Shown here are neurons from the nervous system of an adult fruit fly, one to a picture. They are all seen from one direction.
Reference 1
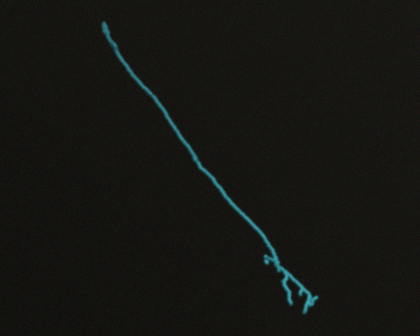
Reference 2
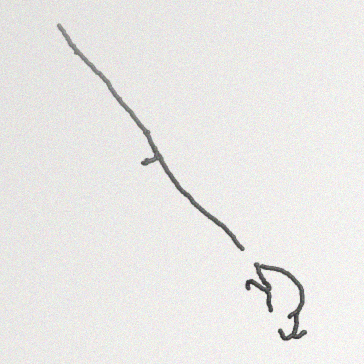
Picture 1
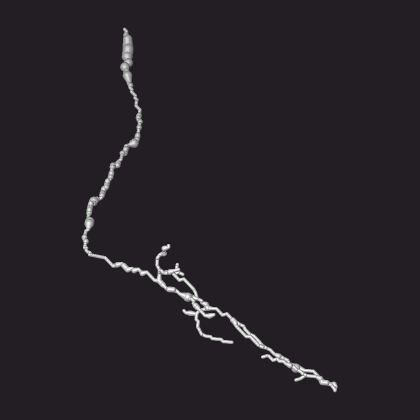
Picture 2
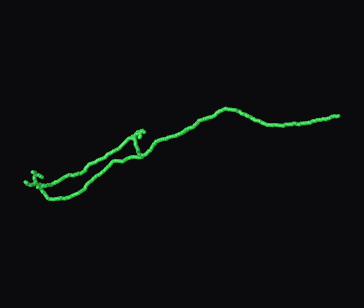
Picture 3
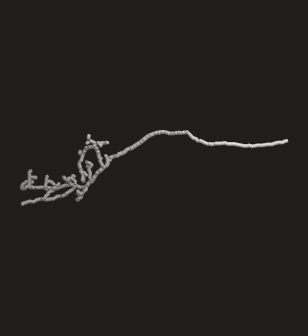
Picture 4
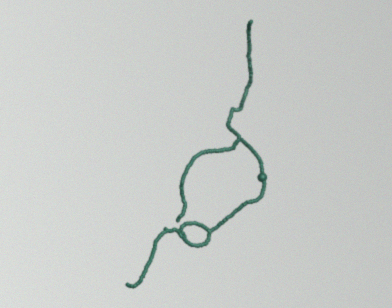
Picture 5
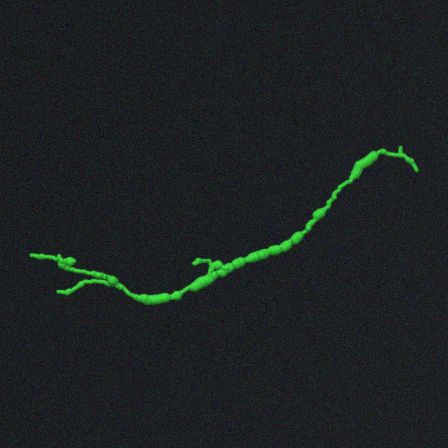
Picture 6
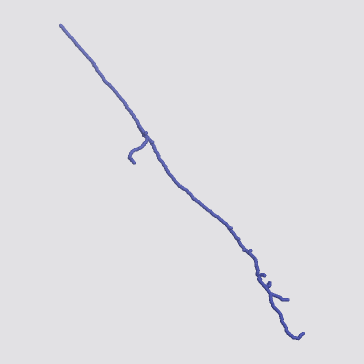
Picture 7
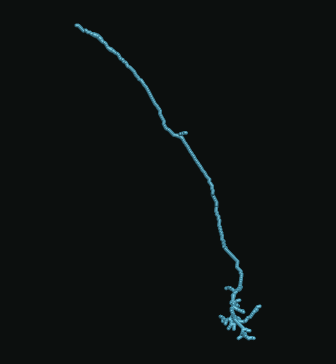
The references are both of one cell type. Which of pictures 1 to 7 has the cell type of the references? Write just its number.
6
